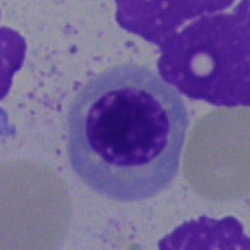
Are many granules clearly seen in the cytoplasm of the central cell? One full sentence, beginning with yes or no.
No, there are no visible granules in its cytoplasm.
